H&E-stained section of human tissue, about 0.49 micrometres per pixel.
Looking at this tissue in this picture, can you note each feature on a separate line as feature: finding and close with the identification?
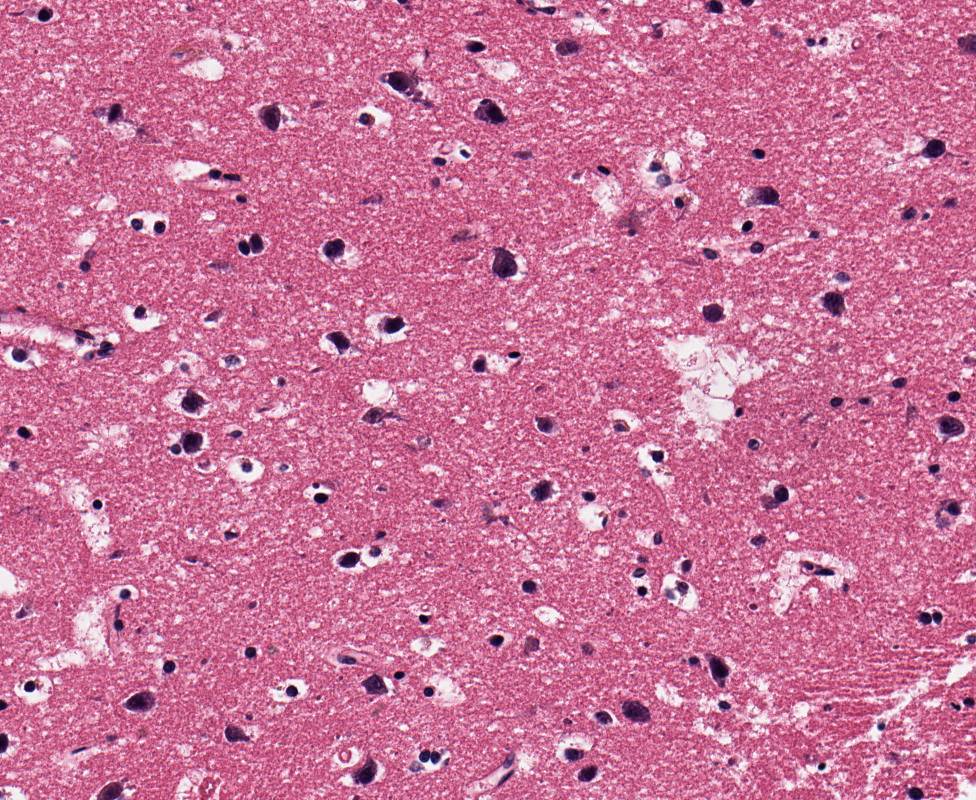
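Background: uniform pink, finely granular, cells scattered singly
Neurons: angular, darkly stained bodies throughout
Vessels: small, thin-walled, elongated nuclei, in clear spaces; one near left edge mid-height
Pale area: single, irregular, loosely textured, just right of centre
Name: cerebral cortex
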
